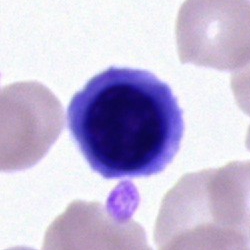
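Erythroblast, the central cell of the stained bone marrow smear. Its nucleus fills most of the cell, with dark, dense chromatin throughout. The cytoplasm is deep blue and forms only a thin rim around the nucleus.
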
